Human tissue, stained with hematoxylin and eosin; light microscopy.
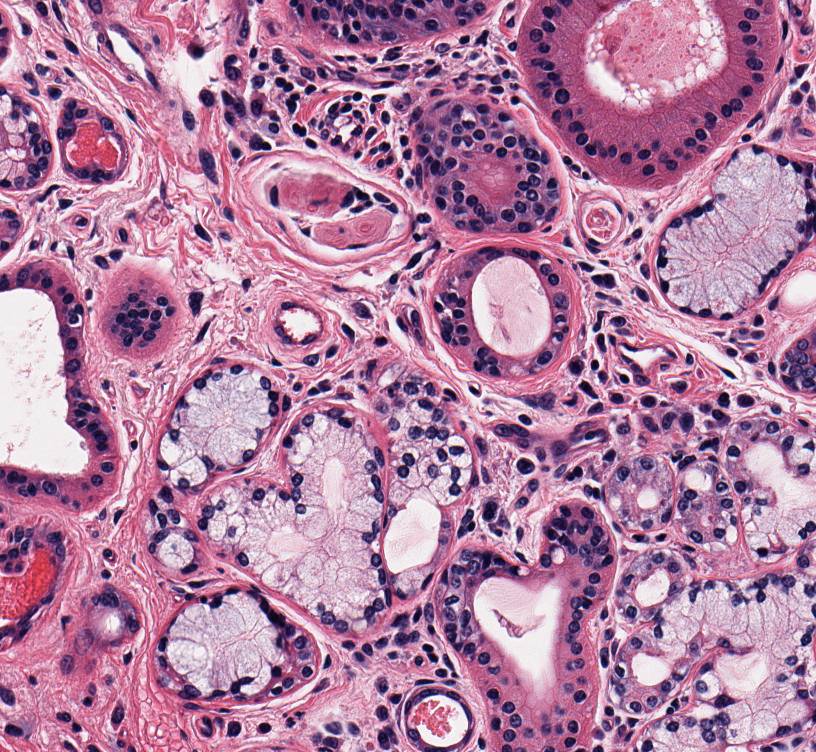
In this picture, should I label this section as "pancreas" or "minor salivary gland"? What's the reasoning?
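My answer is minor salivary gland. Rounded glandular units and ducts fill the field, each set apart by bands of stroma. What weighs most is that these acini are mucous, with dark nuclei flattened against the cell bases.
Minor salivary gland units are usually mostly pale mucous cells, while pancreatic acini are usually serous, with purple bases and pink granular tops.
At top right, I see a large duct lined by a single layer of columnar cells with pink cytoplasm.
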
